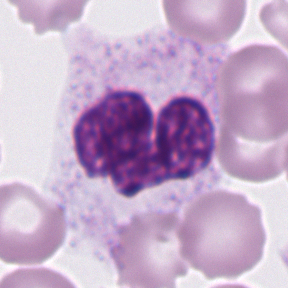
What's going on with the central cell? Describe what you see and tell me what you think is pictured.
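Irregular and somewhat angular rather than round, the cell outline surrounds a nucleus divided into two lobes lying side by side. The left lobe is larger than the right one. No nucleoli are visible. The cell is a segmented neutrophil.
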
